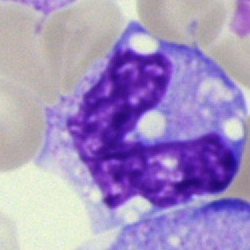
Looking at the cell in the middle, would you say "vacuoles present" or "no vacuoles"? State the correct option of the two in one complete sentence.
At least one clear vacuole is held within the cytoplasm of the cell.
